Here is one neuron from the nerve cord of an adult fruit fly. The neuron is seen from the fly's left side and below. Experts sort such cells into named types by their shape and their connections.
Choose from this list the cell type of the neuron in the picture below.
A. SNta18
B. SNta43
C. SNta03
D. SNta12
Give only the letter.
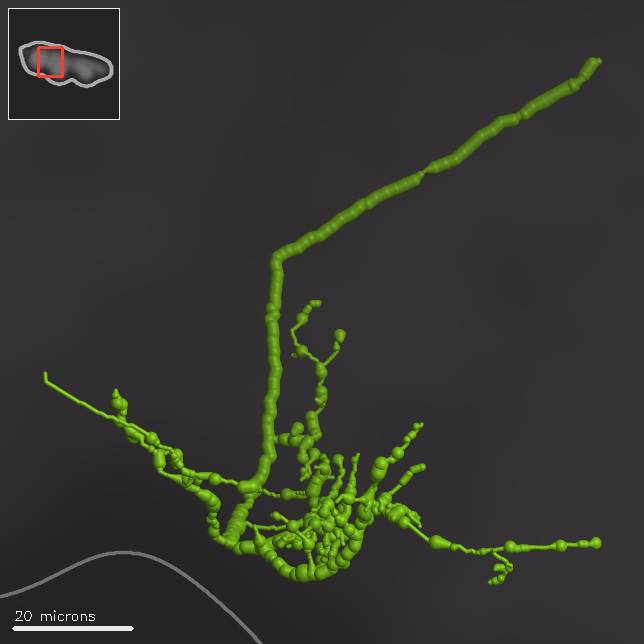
D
